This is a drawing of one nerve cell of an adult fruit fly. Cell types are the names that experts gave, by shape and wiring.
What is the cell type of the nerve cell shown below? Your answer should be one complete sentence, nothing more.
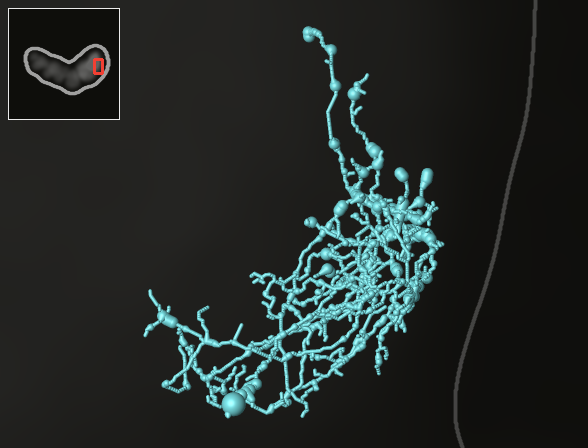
Under the cell type CB1964 falls this nerve cell.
